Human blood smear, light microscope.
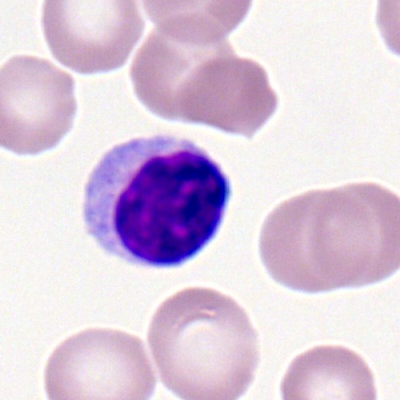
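Lymphocyte in a stained human blood smear: its nucleus sits off-centre toward the right, with dense, coarsely clumped chromatin. The pale blue cytoplasm makes a crescent that is widest on the left side of the nucleus.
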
